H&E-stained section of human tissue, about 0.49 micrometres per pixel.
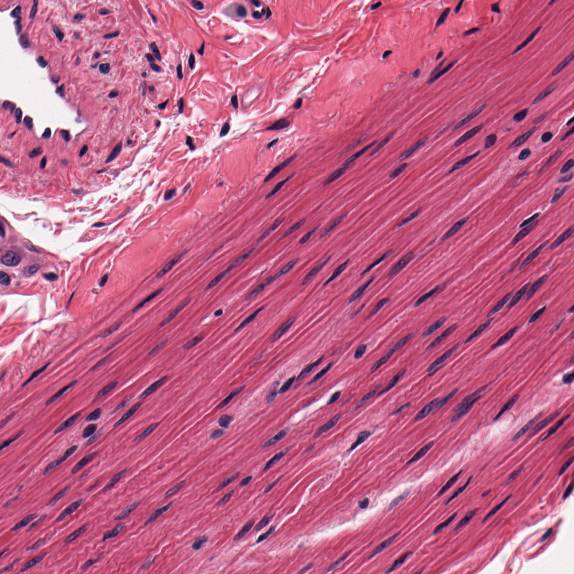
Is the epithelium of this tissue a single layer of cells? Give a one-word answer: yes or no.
Yes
